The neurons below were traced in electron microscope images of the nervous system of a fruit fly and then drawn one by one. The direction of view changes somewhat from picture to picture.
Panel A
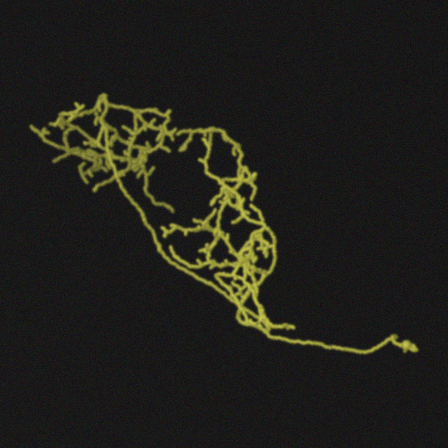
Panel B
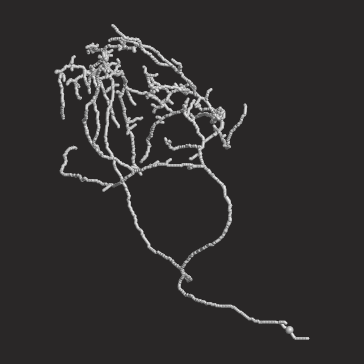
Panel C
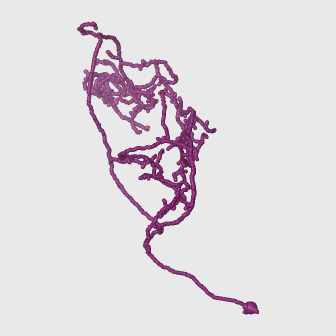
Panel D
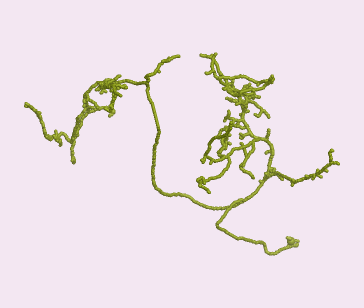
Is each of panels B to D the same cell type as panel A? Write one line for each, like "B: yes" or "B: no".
B: no
C: yes
D: no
